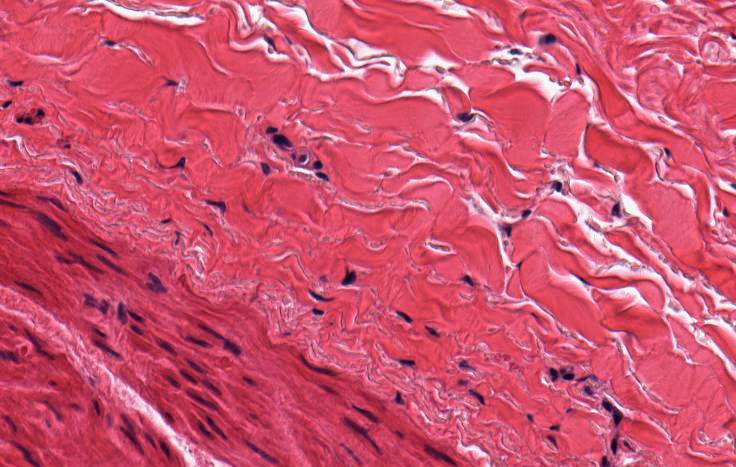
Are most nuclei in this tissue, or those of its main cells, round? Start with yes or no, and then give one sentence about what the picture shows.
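No. The smooth muscle cells in the lower left have elongated, cigar-shaped nuclei aligned parallel to the diagonal border with the collagen.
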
